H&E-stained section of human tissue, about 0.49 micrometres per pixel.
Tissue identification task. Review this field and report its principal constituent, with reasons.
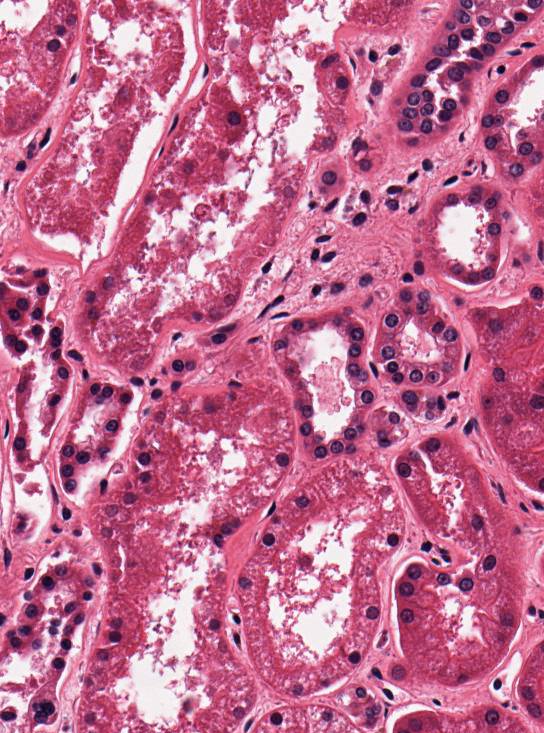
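It's cortical labyrinth of the kidney, packed with tubules cut in cross and oblique section over scant stroma.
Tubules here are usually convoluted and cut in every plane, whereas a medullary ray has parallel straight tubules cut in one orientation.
The granular tubules have irregular lumens partly filled with loose pink flocculent debris.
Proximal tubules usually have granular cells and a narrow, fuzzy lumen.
Smaller tubules at upper right and centre have cuboidal cells with round dark nuclei and open, clear lumens.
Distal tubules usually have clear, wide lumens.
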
